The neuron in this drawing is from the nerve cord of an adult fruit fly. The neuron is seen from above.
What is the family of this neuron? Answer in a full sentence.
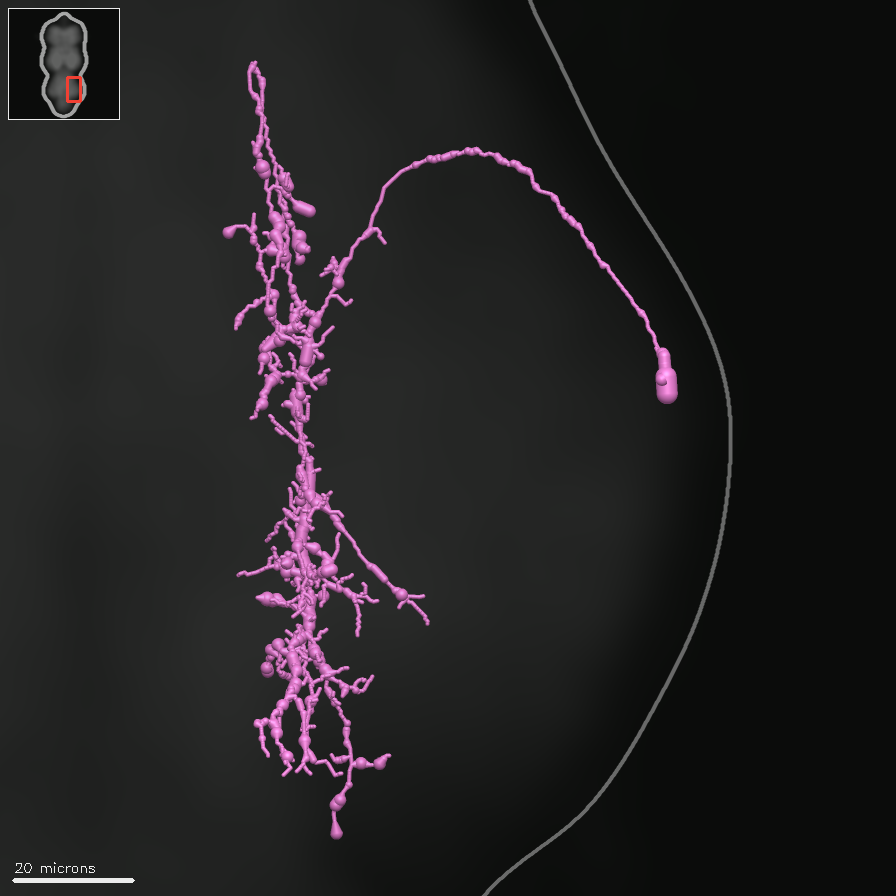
The family is hemilineage 09A.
